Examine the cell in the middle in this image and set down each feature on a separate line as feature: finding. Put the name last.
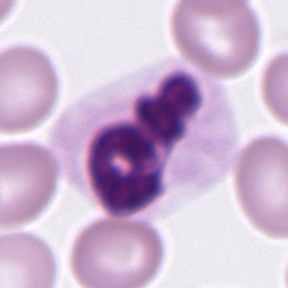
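Cell shape: smooth oval, wider side to side than top to bottom
Nucleus: two lobes joined to each other
Lobe position: larger lobe lower left, smaller lobe upper right
Cytoplasm: plentiful, pale lilac-pink
Identity: segmented neutrophil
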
